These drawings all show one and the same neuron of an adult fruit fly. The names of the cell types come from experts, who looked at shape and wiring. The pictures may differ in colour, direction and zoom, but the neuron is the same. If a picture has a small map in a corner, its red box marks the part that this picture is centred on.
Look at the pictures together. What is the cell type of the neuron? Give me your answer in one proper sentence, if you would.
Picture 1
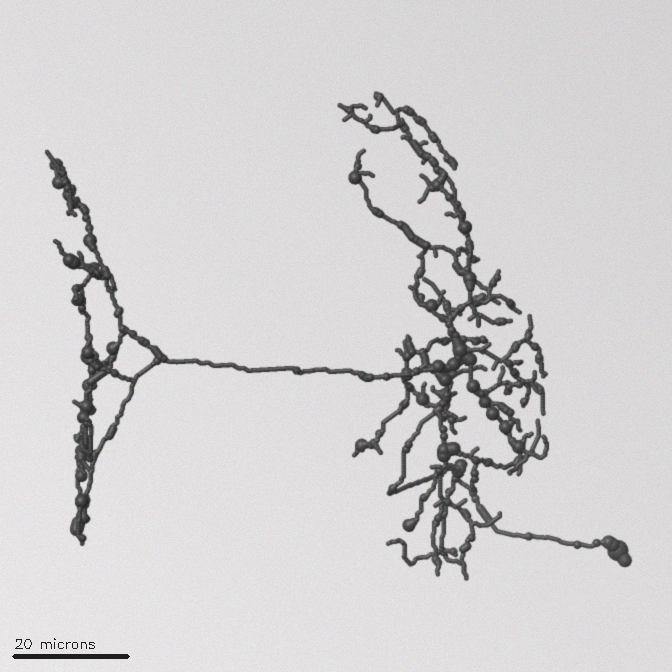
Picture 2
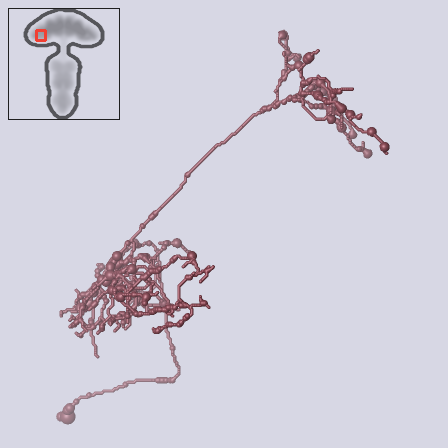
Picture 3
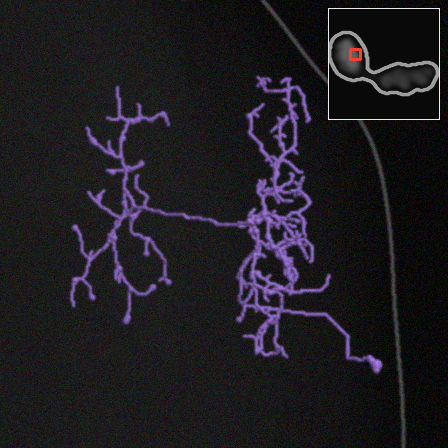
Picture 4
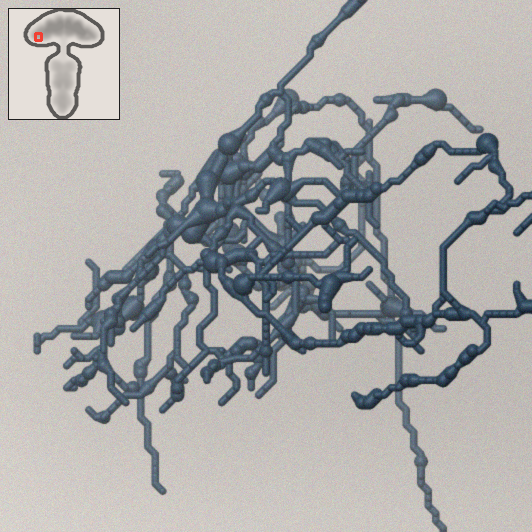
This neuron is categorized as cell type Tlp11.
